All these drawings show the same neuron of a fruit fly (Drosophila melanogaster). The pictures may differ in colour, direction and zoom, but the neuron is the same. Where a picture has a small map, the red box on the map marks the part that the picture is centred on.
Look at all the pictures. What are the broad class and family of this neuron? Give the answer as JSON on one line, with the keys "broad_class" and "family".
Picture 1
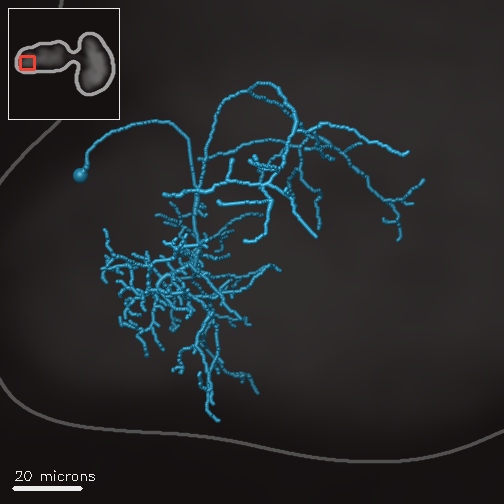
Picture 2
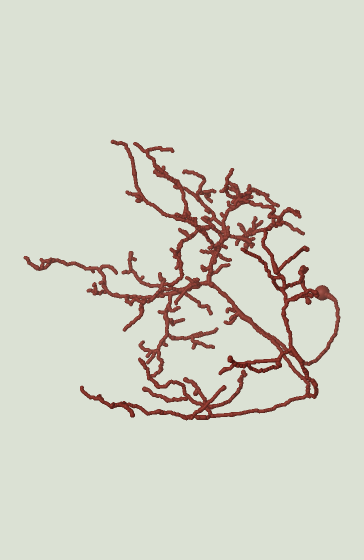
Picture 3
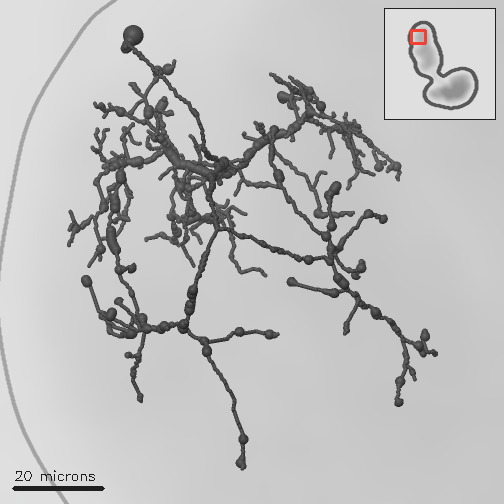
{"broad_class": "nerve-cord intrinsic neuron", "family": "hemilineage 01B"}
